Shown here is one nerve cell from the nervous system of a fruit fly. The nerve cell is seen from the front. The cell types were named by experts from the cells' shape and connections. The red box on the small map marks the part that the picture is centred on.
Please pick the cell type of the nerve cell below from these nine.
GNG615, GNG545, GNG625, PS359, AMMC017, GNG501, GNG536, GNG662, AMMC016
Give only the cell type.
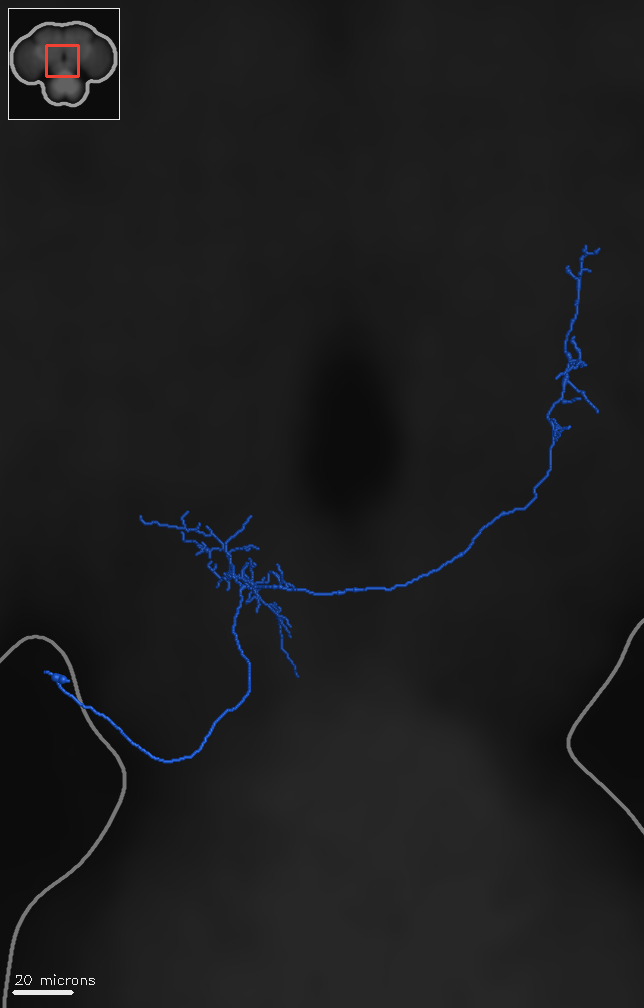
GNG615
